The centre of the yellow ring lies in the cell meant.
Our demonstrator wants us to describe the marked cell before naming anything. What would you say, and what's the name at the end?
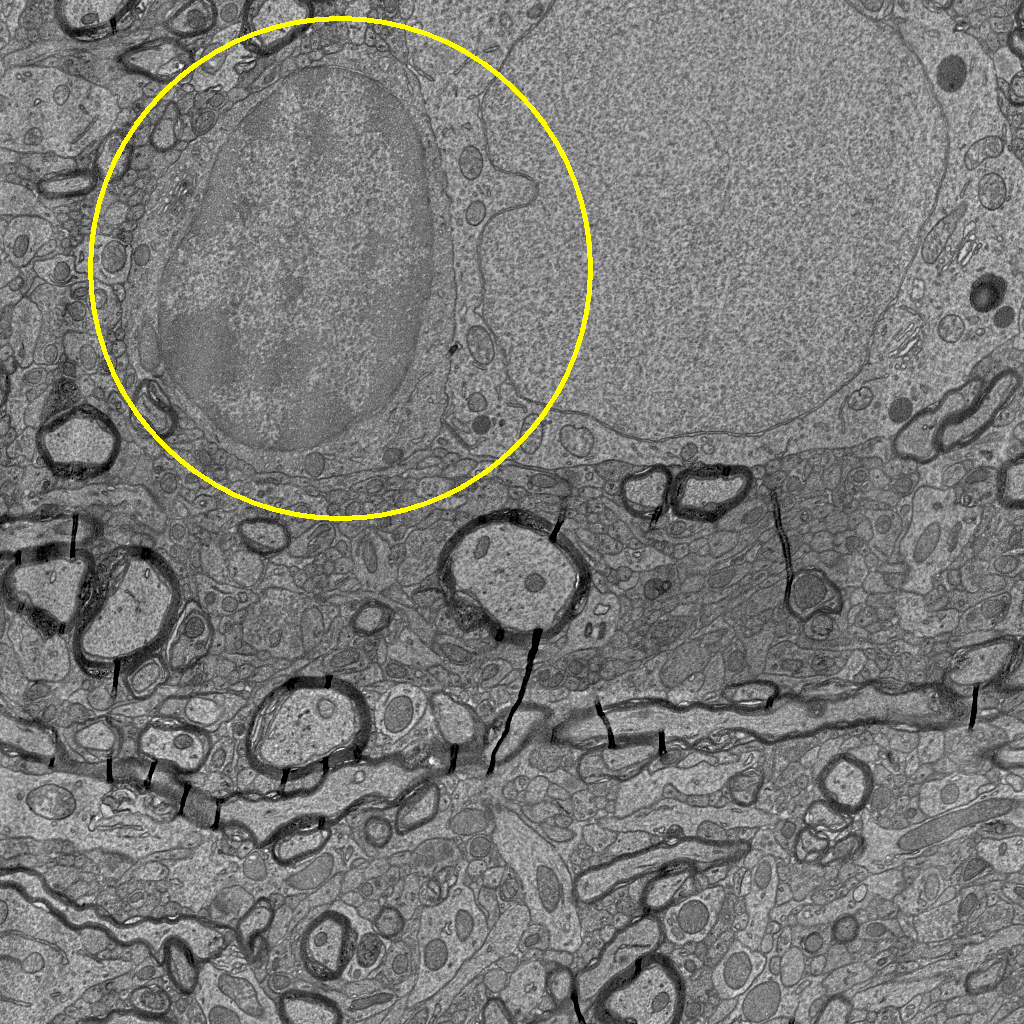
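Start with the nucleus: an oval stretched from top to bottom, its whole outline showing within the ring. Follow the envelope and you will see it runs smoothly, without deep folds. Inside, irregular darker chromatin patches are scattered among paler regions. You will not find a distinct nucleolus in this plane. This cell is an oligodendrocyte.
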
